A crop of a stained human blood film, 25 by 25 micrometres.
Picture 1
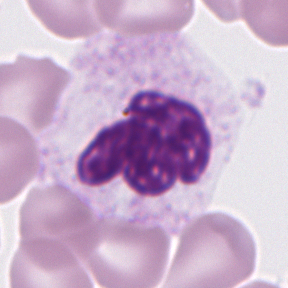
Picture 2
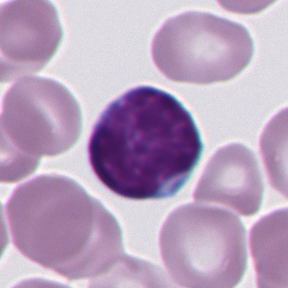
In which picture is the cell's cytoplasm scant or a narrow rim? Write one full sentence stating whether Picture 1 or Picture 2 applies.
Scant cytoplasm is found in the cell of picture 2.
